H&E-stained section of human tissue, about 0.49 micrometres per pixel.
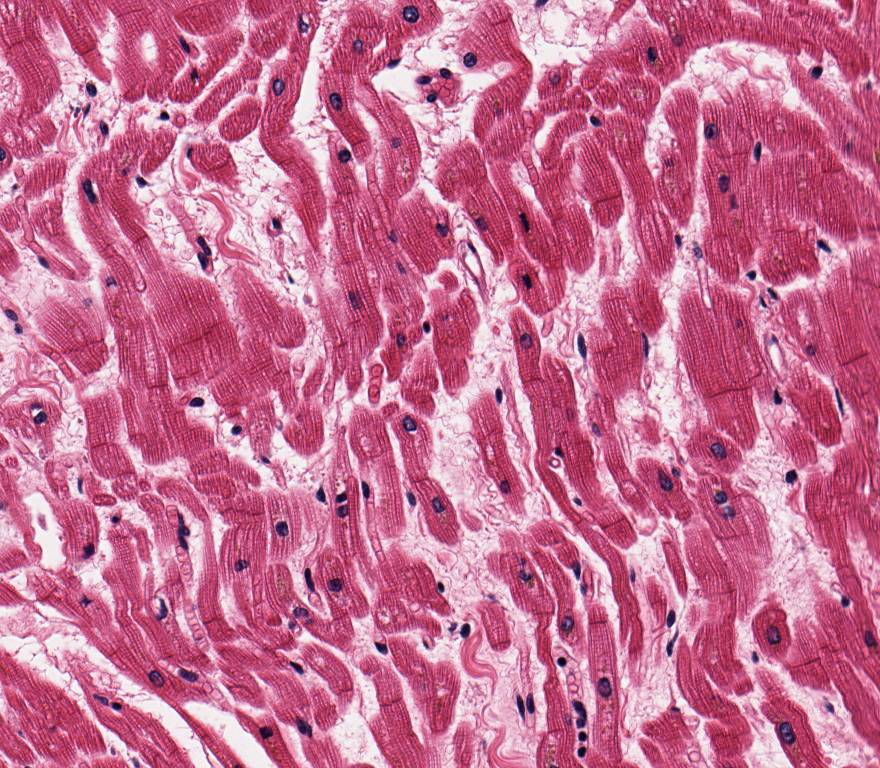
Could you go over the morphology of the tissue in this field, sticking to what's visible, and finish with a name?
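See how the cross-striated muscle fibres run in wavy bundles, mostly from top to bottom, and how many of them branch and join their neighbours. Dark transverse lines, the intercalated discs, cross them at intervals, and small dark elongated nuclei lie scattered in the spaces between fibres. This is atrial appendage of the heart.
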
